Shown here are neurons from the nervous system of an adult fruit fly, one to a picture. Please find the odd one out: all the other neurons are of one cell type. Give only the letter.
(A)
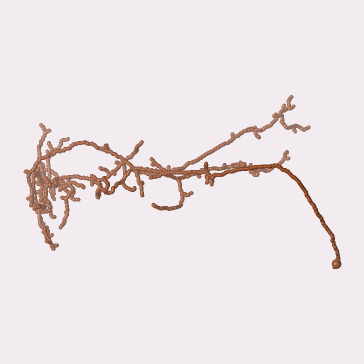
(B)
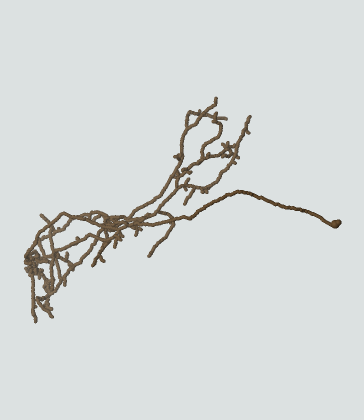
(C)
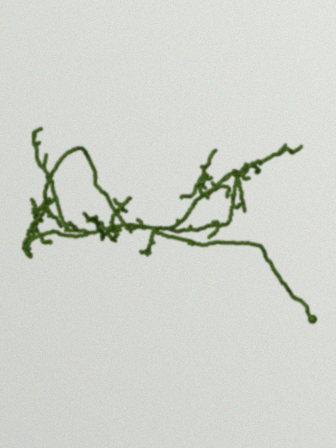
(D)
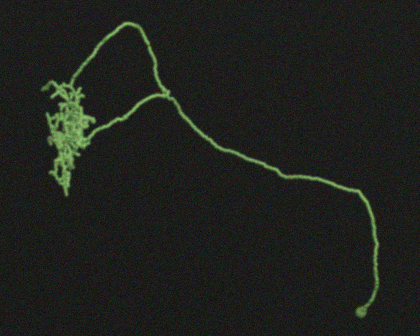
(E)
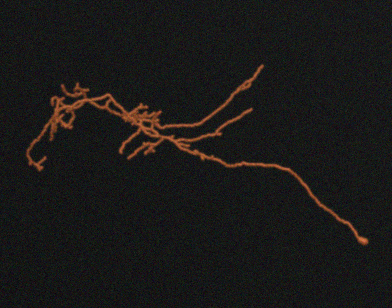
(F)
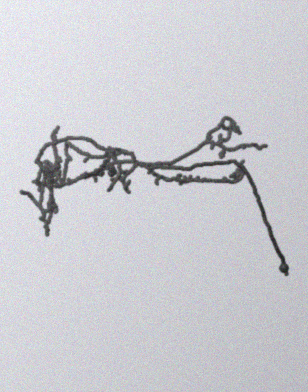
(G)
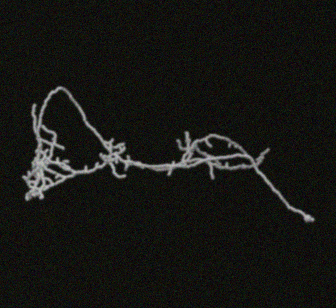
D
